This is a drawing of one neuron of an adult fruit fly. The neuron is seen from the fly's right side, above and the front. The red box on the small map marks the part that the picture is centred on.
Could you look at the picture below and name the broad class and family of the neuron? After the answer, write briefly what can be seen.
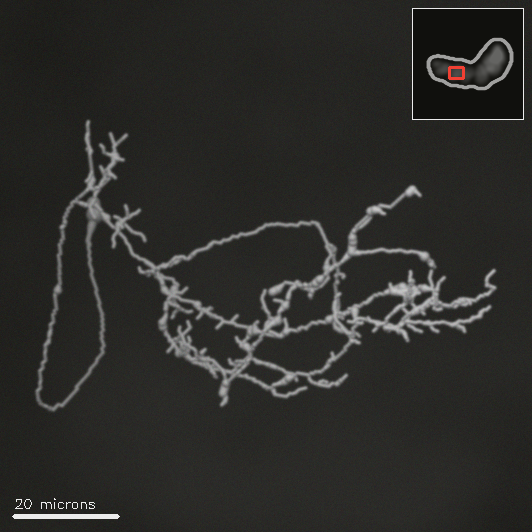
It is a nerve-cord intrinsic neuron. Its family is hemilineage 20A.22A. By the scale bar it is about 90 microns wide in this view. Dozens of branch ends can be seen.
